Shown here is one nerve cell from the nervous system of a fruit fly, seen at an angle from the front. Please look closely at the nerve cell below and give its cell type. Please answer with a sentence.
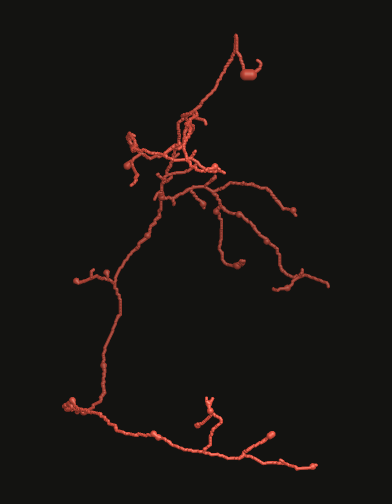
The cell type is IN19A121.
